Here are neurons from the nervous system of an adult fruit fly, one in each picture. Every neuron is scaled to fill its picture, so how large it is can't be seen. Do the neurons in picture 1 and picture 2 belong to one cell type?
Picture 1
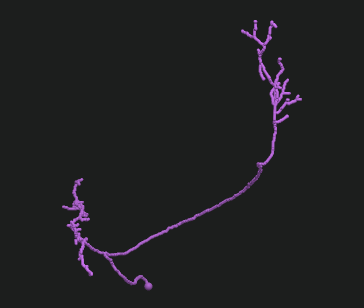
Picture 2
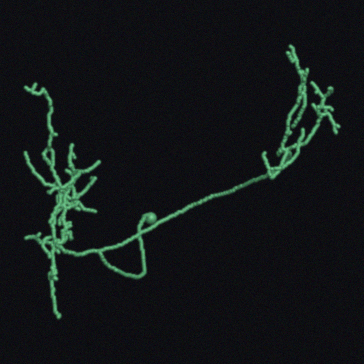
no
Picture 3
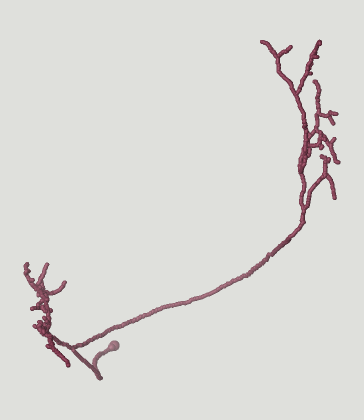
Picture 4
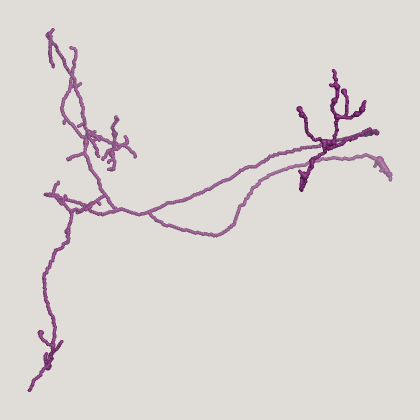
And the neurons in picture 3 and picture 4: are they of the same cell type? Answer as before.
no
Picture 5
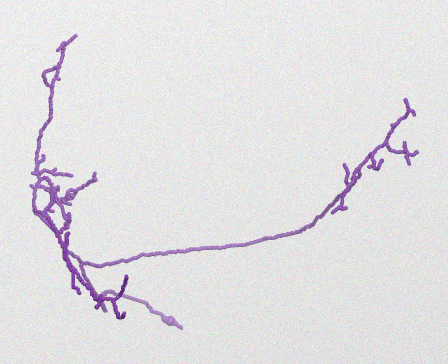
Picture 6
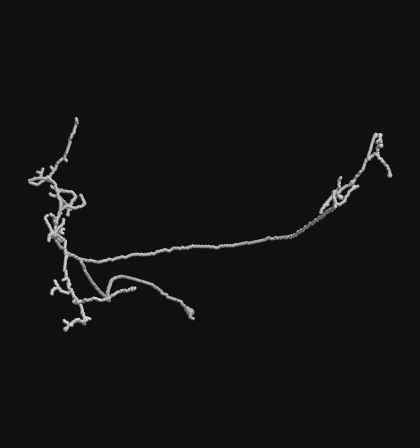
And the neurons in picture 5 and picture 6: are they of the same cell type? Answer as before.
yes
